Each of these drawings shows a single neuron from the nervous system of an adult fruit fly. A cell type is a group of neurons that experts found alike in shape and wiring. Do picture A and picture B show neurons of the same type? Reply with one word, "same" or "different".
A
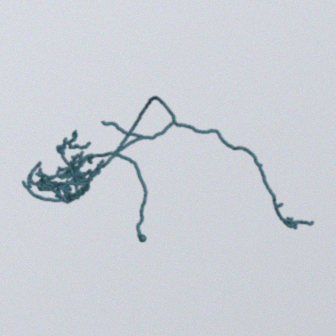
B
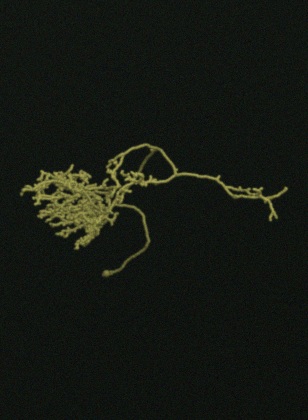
different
